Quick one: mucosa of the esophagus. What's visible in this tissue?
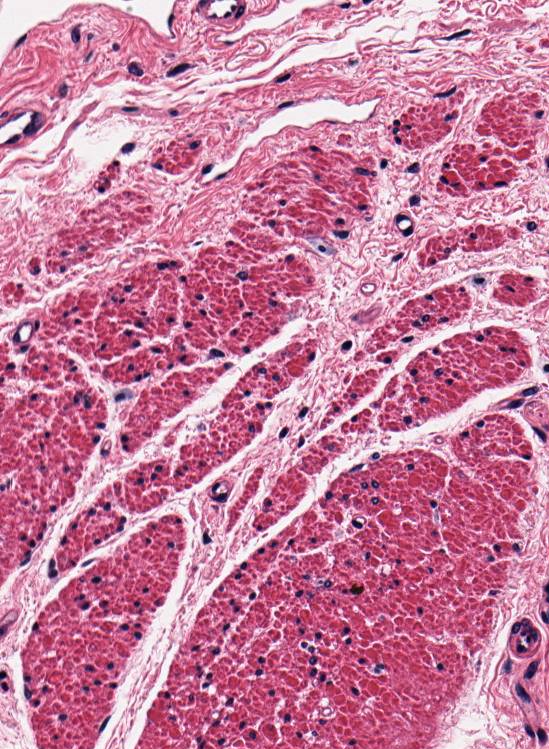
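Large bundles of tightly packed cells, separated by pale connective tissue septa, occupy most of the field. These cells are cut across and appear as small, rounded, deep pink profiles. Near the bottom at the right edge lies a small vessel whose wall is nucleated. Epithelium is absent throughout.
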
